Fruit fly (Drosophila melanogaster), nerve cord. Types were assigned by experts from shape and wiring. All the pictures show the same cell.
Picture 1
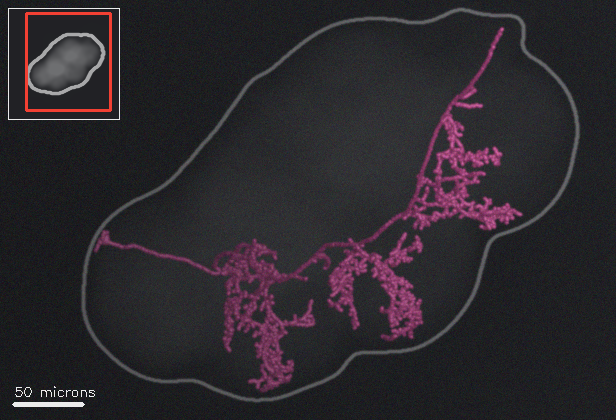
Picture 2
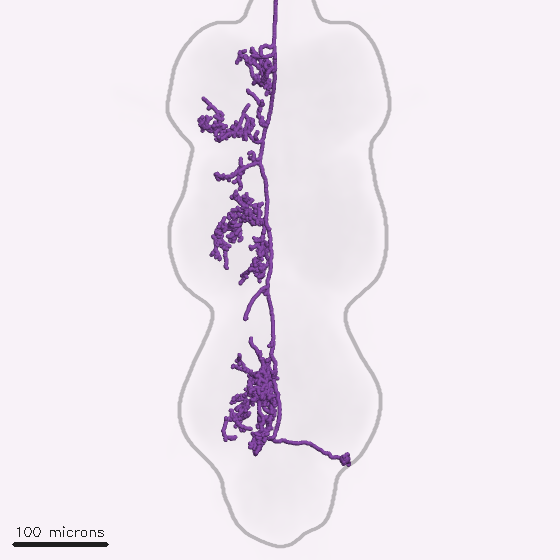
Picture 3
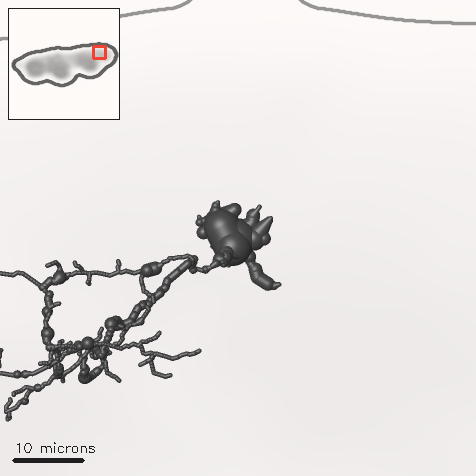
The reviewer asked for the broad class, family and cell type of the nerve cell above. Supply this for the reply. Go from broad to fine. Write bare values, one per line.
ascending neuron
hemilineage 09B
AN09B009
